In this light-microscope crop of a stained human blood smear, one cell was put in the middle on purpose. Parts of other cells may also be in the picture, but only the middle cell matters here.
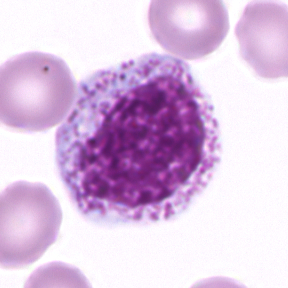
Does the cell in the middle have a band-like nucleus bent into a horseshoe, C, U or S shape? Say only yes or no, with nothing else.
No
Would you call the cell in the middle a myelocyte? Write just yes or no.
no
